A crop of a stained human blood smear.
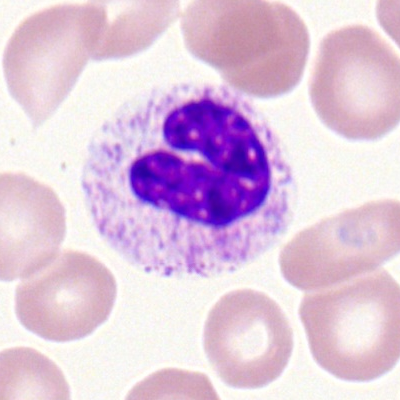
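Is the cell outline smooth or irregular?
Smooth, and round.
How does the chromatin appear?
Dark purple and coarsely clumped.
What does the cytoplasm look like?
Abundant and pale pink, with fine lilac granules scattered throughout.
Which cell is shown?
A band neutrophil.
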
